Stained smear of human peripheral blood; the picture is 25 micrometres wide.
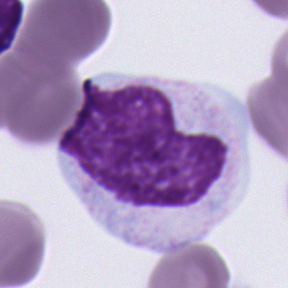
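Metamyelocyte. Take your time with this one: the outline is roughly round, with a smooth edge. The nucleus is irregular and folded, with an indentation along its upper edge, and you will not find a distinct nucleolus in it. Look into the cytoplasm and you can pick out fine pinkish-violet granules scattered through it.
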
